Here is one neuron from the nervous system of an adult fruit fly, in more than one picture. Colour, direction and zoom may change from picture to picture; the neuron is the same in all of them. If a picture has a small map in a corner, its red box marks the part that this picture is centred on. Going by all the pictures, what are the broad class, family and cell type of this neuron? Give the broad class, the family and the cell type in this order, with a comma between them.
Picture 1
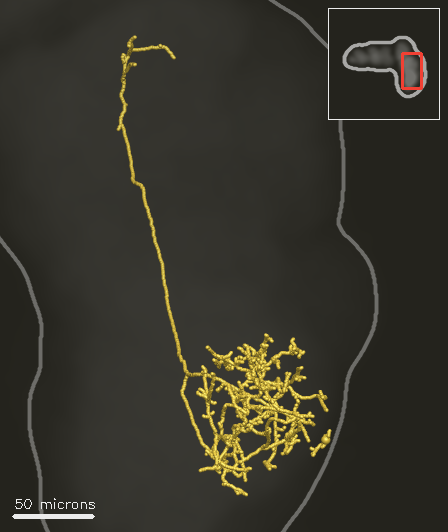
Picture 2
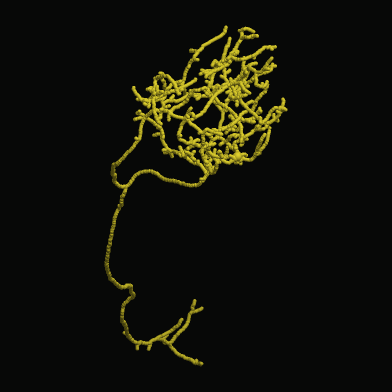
central-brain intrinsic neuron, hemilineage VLPa1_medial, AVLP412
